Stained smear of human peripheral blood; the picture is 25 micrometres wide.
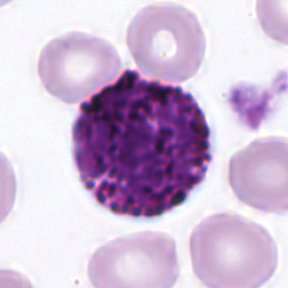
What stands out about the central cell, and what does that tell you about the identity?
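The cell has a round outline whose edge is finely bumpy where granules sit at the rim. Granules lie over the nucleus as well as around it, so the nuclear outline is hidden. They extend right out to the edge of the cell. No clear vacuoles are visible. The cell is a basophil.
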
